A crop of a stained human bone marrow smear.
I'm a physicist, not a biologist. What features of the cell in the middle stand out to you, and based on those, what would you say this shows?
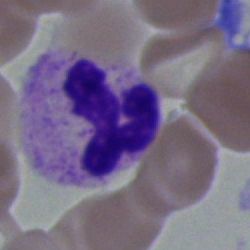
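Look first at the edge: the outline is round and smooth. The nucleus sits over toward the right side, and its chromatin is dense and dark purple. Check the cytoplasm and you'll find no vacuoles. This cell is a segmented neutrophil.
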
